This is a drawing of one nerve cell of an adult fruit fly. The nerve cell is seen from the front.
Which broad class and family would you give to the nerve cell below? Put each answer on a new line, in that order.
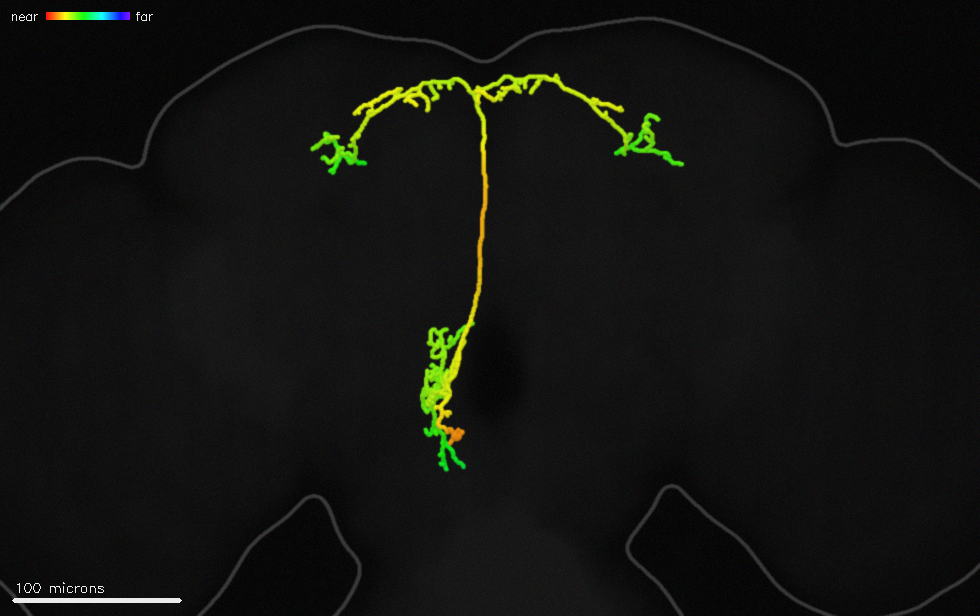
central-brain intrinsic neuron
hemilineage FLAa3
